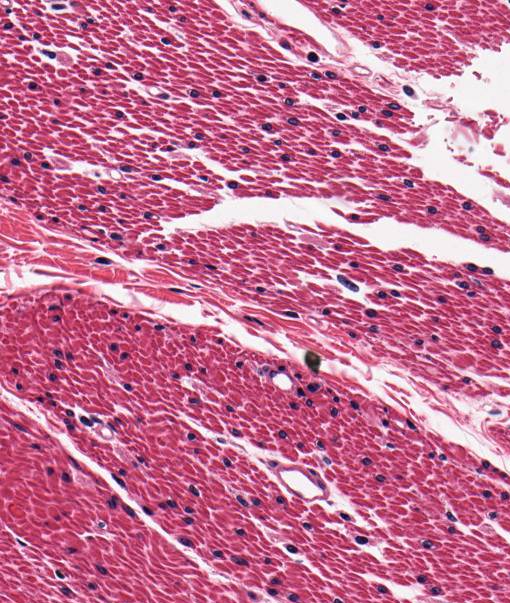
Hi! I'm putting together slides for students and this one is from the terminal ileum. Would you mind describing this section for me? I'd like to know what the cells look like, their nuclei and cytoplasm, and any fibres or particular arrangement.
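Fibre cytoplasm stains a deep, even pink. Thin wisps of pale pink loose connective tissue occupy the clefts between bundles, most visibly at the upper right. In the lower middle lies a small thin-walled vessel with an empty round lumen. No fat cells are present anywhere in the field.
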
